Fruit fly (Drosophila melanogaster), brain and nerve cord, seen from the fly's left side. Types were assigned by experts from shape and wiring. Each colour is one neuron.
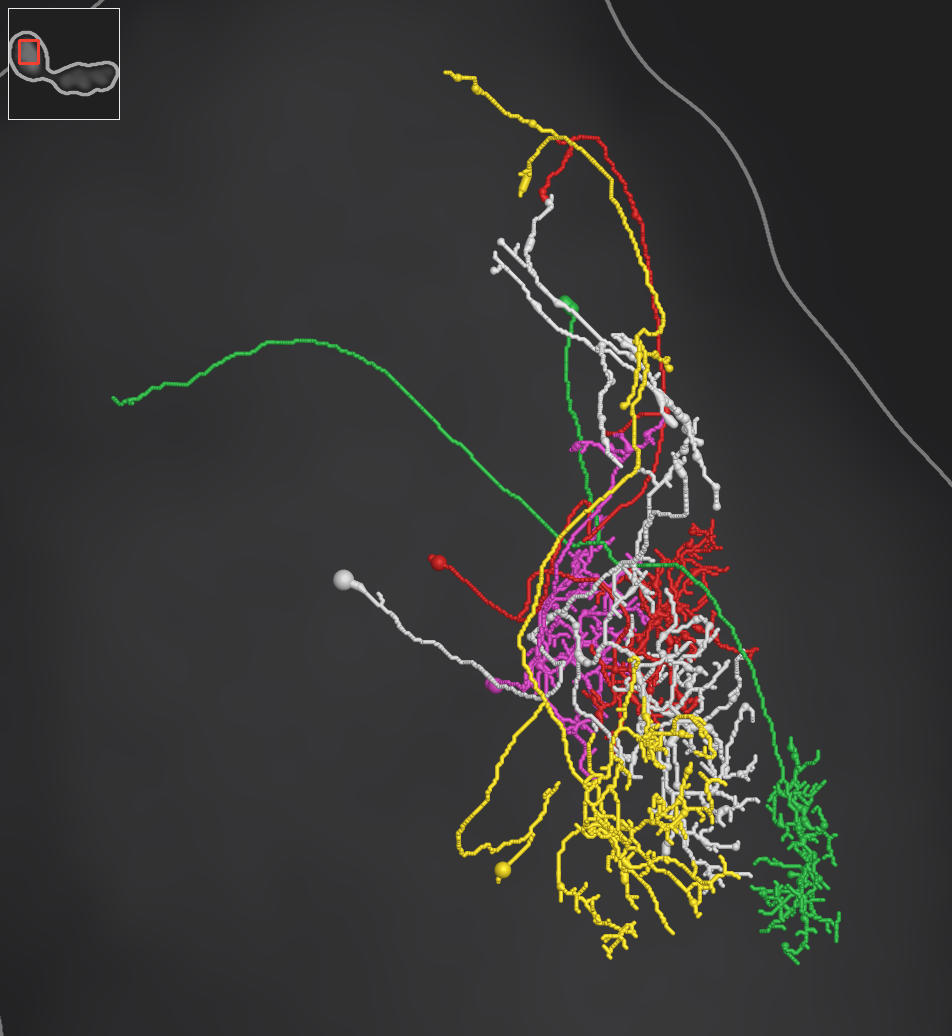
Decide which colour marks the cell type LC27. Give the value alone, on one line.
magenta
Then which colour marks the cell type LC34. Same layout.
white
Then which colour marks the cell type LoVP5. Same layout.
yellow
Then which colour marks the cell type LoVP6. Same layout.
red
